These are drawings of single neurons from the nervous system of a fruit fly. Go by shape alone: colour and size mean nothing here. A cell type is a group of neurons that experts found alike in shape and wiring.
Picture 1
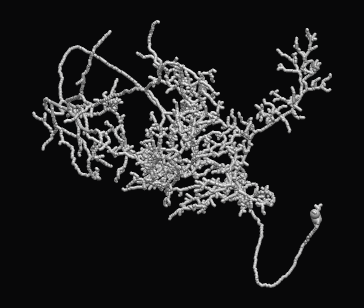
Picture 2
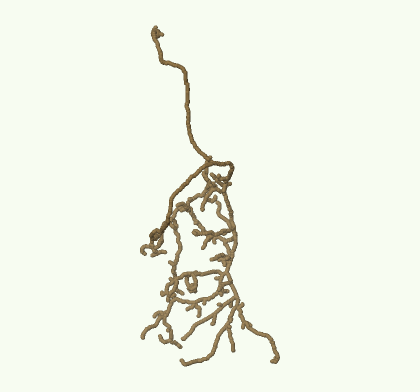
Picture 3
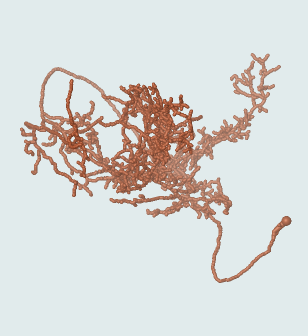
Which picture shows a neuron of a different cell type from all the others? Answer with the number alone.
2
